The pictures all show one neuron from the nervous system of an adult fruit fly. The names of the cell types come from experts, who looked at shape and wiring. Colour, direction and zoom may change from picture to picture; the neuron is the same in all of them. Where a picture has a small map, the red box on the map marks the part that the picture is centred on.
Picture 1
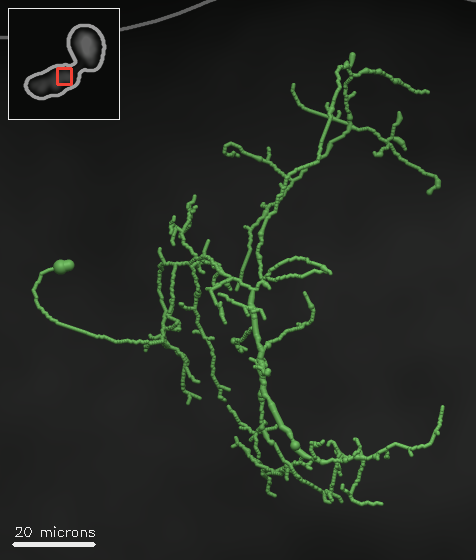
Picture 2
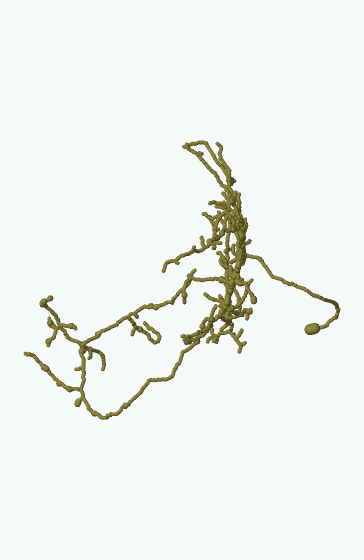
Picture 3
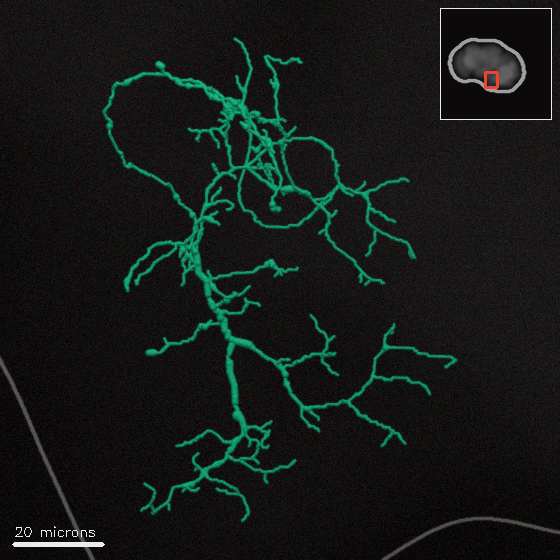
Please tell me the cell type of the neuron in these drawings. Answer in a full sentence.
The cell type is IN03A080.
